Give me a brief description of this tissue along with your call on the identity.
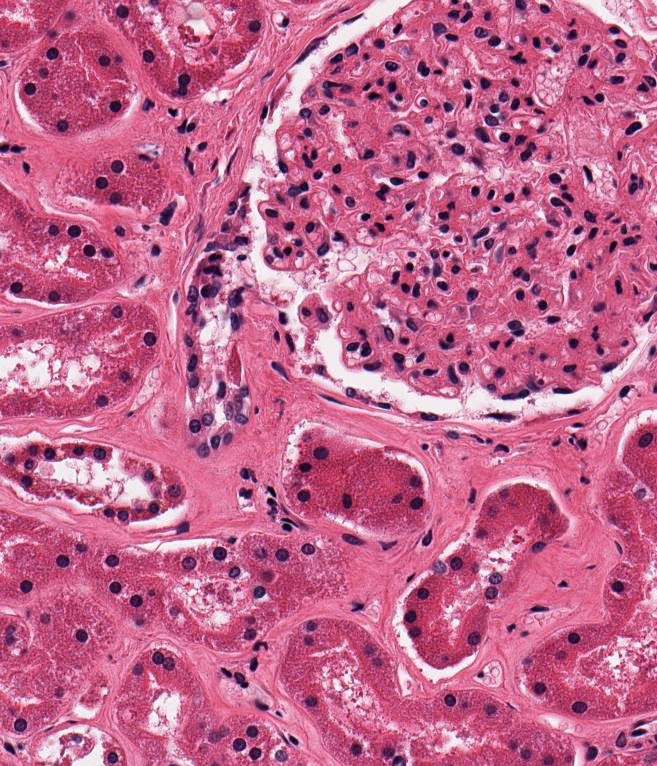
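Top right there's a large rounded glomerulus, its tuft crowded with many small dark nuclei. The left side and lower part are full of tubules cut round and oval, lined by cuboidal cells with plenty of granular pink cytoplasm. That's renal cortex.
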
